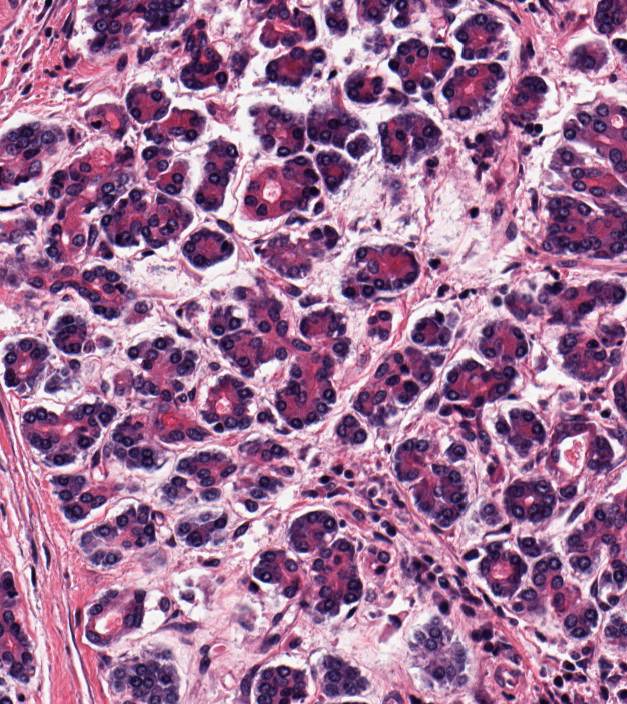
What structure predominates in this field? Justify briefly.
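I'd call this exocrine pancreas. The cells lining each acinus are pyramidal, their apices converging on the centre, and each has a round, dark nucleus toward its base.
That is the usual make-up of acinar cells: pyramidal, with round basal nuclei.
The cytoplasm is densely purple-red and granular, not pale or foamy, and that keeps Brunner glands out of it.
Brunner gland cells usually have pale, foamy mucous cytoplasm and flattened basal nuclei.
Between the acini the stroma is pale, loose and wispy, with a few small spindle-shaped nuclei scattered through it.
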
